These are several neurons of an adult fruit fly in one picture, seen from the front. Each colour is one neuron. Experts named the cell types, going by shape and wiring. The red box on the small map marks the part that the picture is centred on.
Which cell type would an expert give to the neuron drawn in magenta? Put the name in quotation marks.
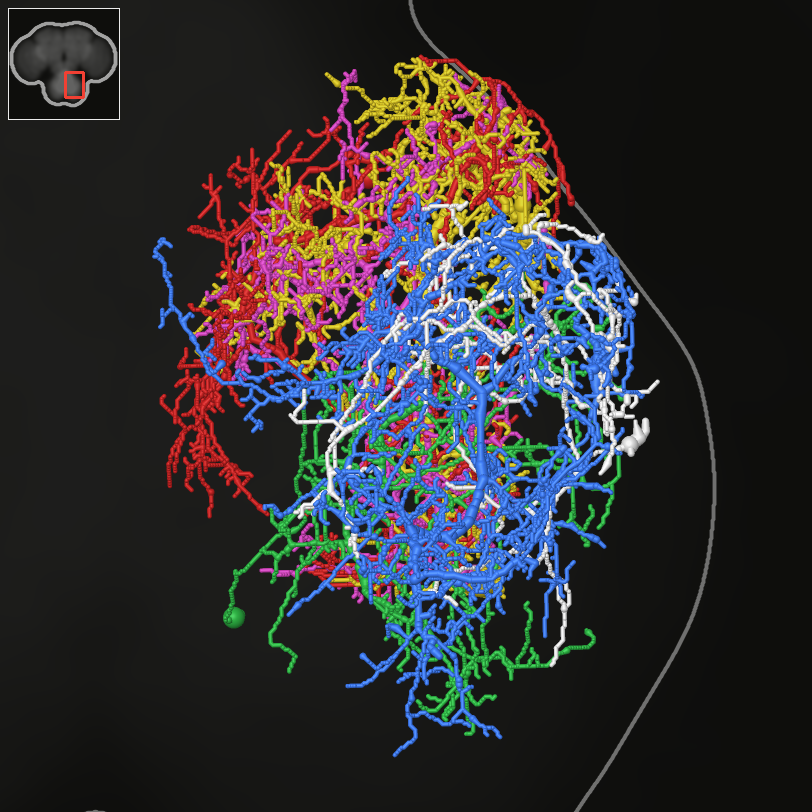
"INXXX468"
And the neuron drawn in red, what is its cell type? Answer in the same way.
"IN03A019"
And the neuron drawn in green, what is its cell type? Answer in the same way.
"IN03A047"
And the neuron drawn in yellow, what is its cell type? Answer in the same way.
"IN08A006"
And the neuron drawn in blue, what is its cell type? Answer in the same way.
"IN03A010"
